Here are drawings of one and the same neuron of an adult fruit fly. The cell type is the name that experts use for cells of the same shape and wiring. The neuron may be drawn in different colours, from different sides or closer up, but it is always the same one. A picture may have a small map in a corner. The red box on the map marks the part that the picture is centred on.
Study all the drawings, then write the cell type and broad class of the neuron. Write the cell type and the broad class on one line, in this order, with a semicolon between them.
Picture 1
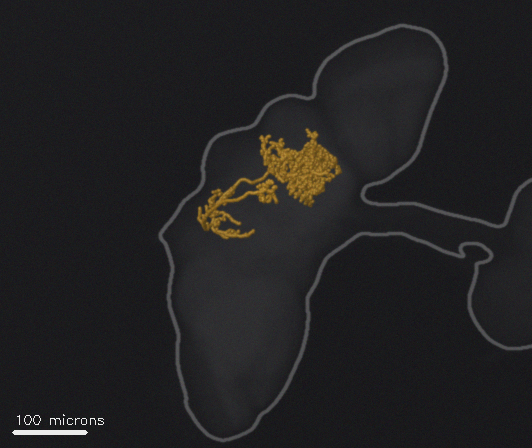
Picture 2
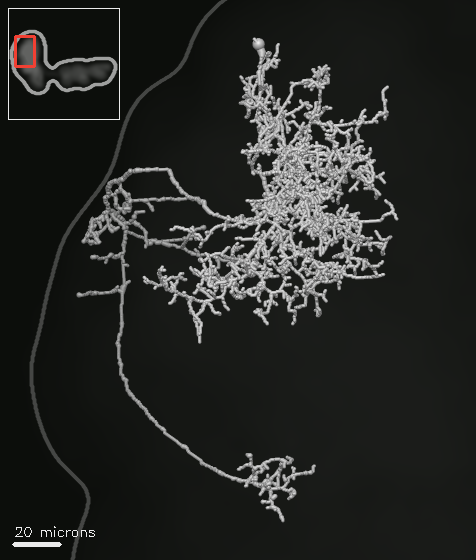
AVLP015; central-brain intrinsic neuron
